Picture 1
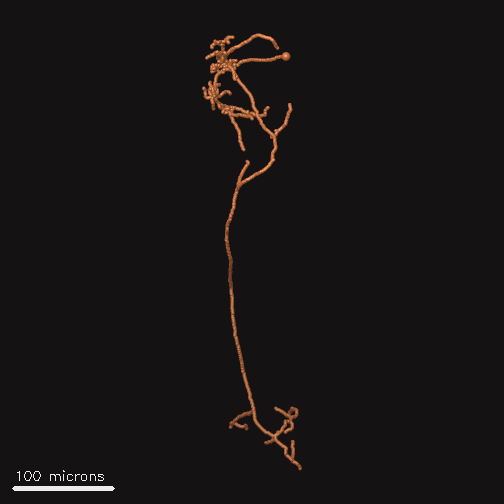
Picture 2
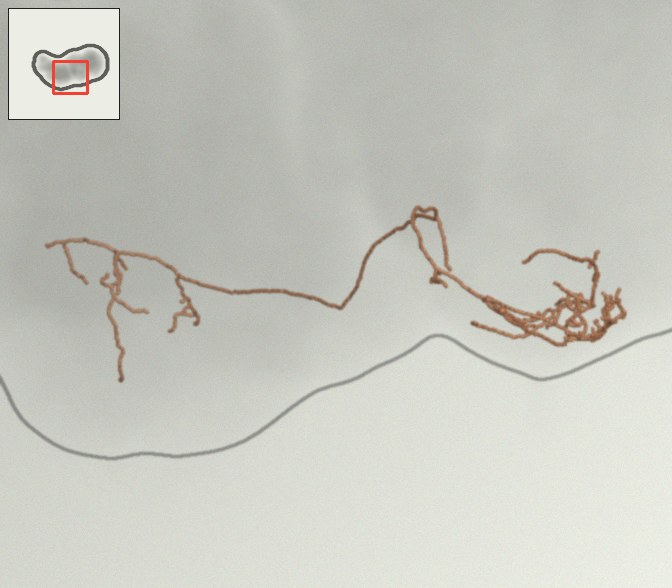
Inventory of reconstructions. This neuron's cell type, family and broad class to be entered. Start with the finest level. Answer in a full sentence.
Type DNge009 of hemilineage MX12, a descending neuron.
